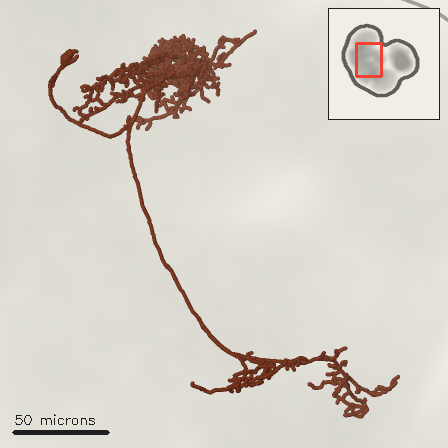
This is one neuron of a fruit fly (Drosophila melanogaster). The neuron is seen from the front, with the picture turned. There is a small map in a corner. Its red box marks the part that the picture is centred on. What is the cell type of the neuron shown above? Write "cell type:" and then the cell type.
cell type: PLP078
